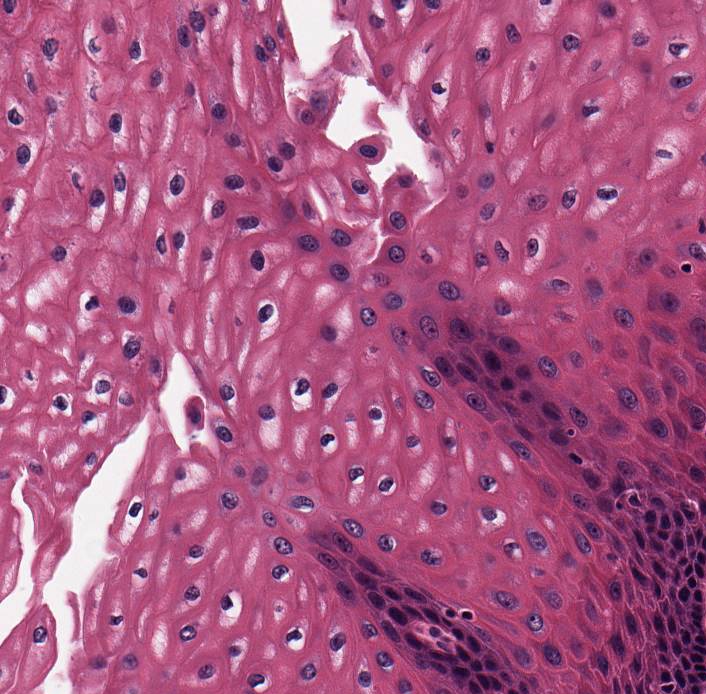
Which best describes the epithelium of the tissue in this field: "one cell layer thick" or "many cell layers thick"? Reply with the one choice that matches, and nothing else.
Many cell layers thick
